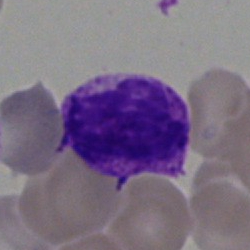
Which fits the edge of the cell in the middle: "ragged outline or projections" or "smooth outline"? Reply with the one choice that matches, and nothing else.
Ragged outline or projections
